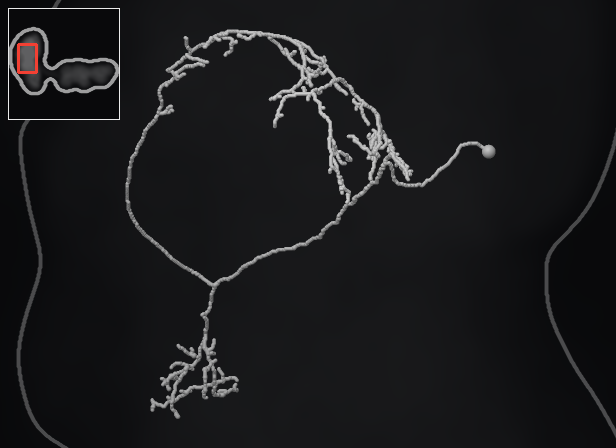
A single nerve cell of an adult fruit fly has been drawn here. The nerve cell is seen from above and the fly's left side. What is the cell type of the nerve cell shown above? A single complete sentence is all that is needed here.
The nerve cell here falls under cell type CB4127.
